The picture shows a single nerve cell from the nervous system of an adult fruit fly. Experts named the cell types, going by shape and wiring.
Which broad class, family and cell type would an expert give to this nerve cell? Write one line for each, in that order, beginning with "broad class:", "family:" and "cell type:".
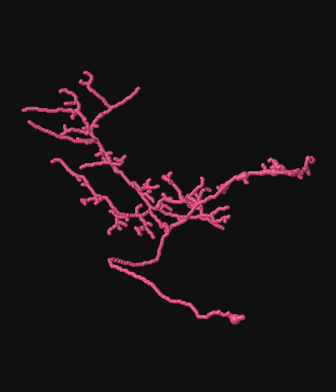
broad class: nerve-cord intrinsic neuron
family: hemilineage 14A
cell type: IN14A082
